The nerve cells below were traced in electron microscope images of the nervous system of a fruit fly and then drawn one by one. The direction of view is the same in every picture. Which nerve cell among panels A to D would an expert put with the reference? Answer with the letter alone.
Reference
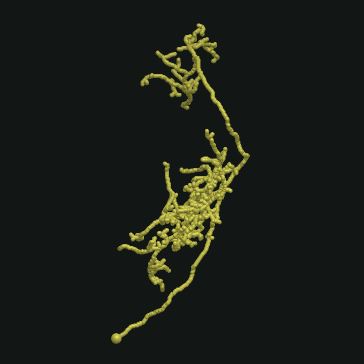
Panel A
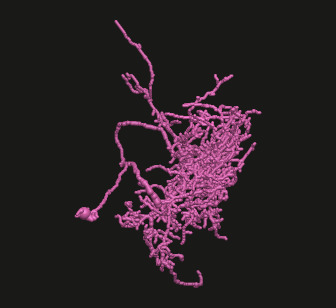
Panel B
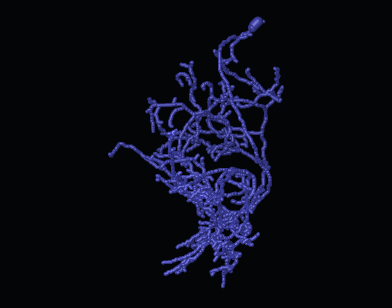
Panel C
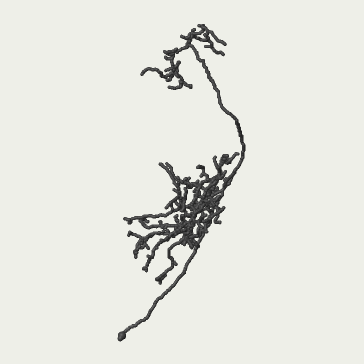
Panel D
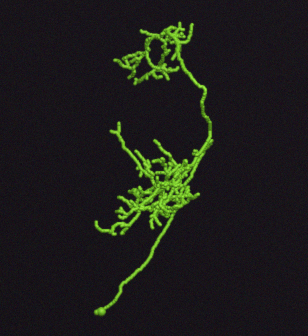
C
